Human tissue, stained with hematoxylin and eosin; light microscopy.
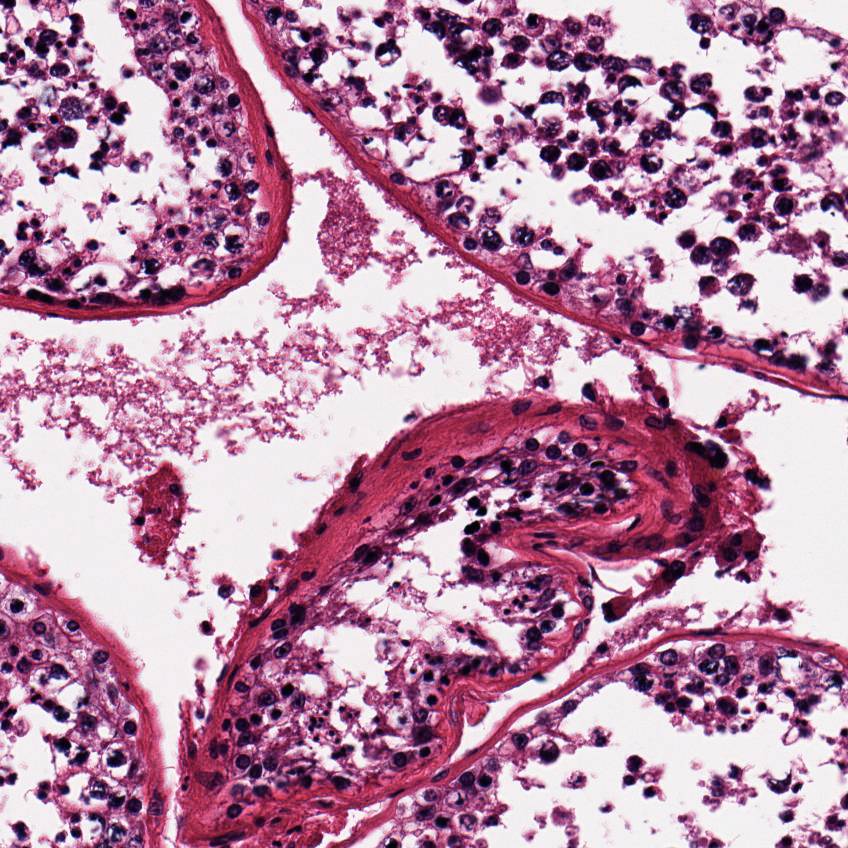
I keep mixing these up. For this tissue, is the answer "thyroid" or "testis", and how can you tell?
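It's testis. The tubules contain many rounded cells with dark, round nuclei.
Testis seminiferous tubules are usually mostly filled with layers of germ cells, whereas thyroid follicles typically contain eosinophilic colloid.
Also in view are parts of several rounded tubules with wide pale spaces between them, and the central one has a much thicker pink wall of layered fibres with spindle nuclei, broadest at its upper right. The space between the tubules at the left and centre holds loose, pink, flocculent material.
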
